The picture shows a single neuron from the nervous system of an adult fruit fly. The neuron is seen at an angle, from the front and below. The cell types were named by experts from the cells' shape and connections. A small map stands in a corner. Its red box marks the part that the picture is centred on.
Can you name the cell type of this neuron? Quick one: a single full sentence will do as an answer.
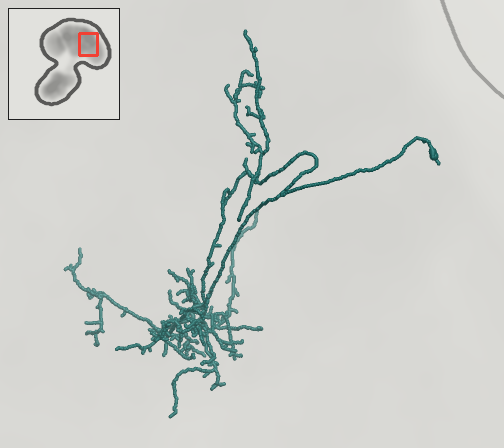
The cell type that fits this neuron is CB1202.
